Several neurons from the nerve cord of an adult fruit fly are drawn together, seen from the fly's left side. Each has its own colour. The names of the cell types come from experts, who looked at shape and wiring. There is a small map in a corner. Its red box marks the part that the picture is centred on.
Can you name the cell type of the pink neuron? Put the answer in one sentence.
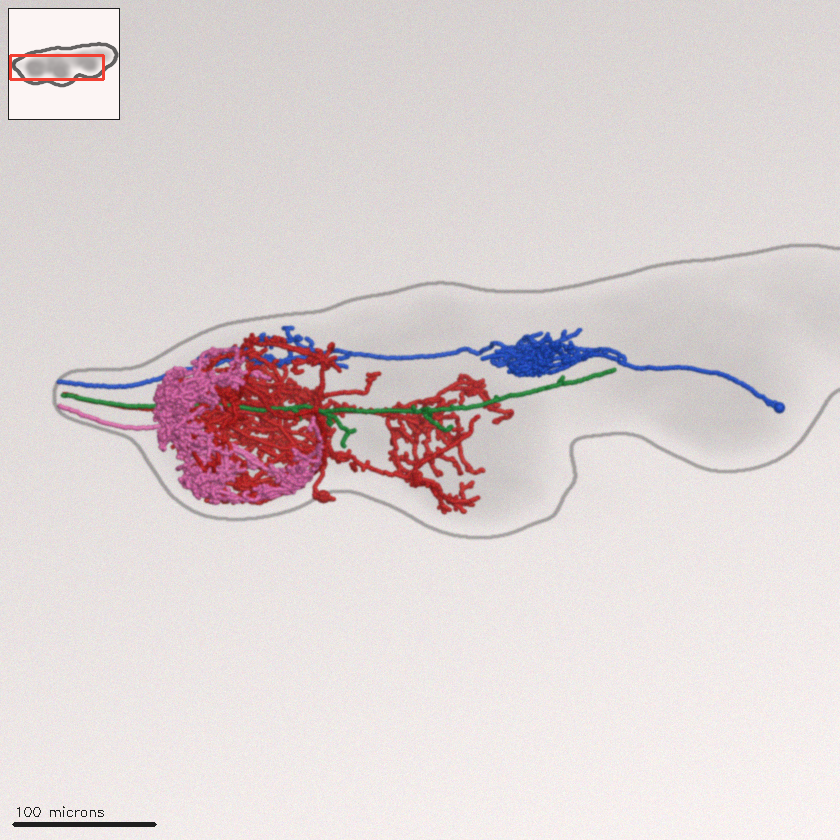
The cell type is AN12B011.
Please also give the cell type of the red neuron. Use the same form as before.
The cell type is AN05B007.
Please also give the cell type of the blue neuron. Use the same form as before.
The cell type is AN06B048.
